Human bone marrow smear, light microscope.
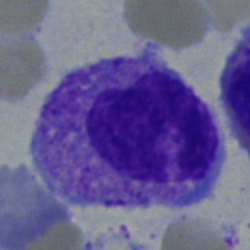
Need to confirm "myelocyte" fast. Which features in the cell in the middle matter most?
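Item by item: the outline is oval and smooth, and the nucleus lies toward the right side of the cell. The cytoplasm is abundant and broadest on the left side.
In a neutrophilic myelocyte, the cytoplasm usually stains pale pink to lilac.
Set apart from that colour is the thin rim edging the cytoplasm here, which is pale blue. The cell is a myelocyte.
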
